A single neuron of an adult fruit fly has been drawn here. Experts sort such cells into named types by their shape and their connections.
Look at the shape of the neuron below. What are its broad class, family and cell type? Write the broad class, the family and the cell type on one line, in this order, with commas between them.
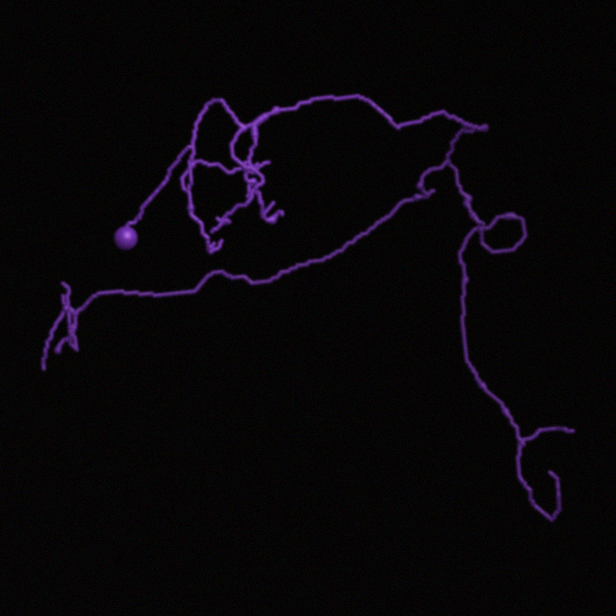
central-brain intrinsic neuron, class Kenyon Cell, KCab-s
